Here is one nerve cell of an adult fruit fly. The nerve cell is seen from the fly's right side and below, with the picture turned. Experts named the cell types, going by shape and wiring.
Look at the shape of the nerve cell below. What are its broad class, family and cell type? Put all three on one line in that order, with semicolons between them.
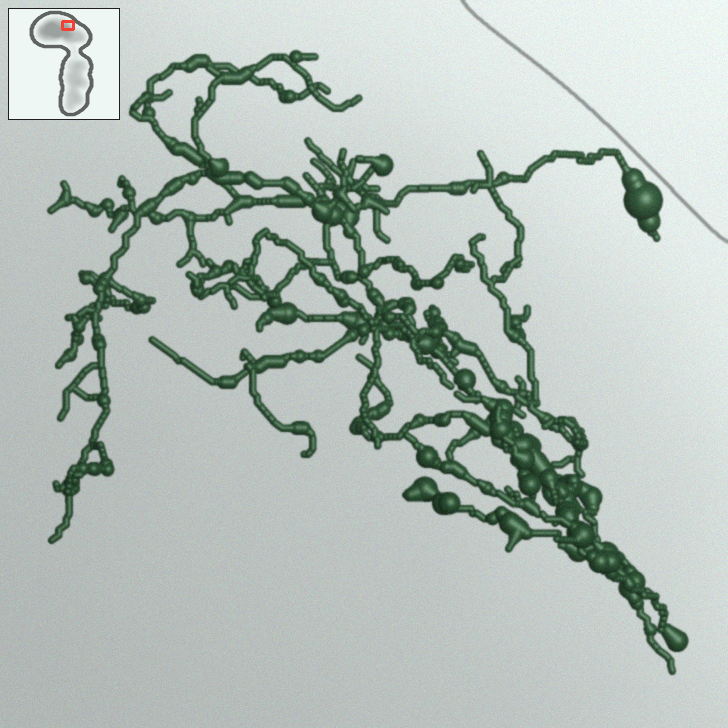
central-brain intrinsic neuron; hemilineage TRdl_b; GNG318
